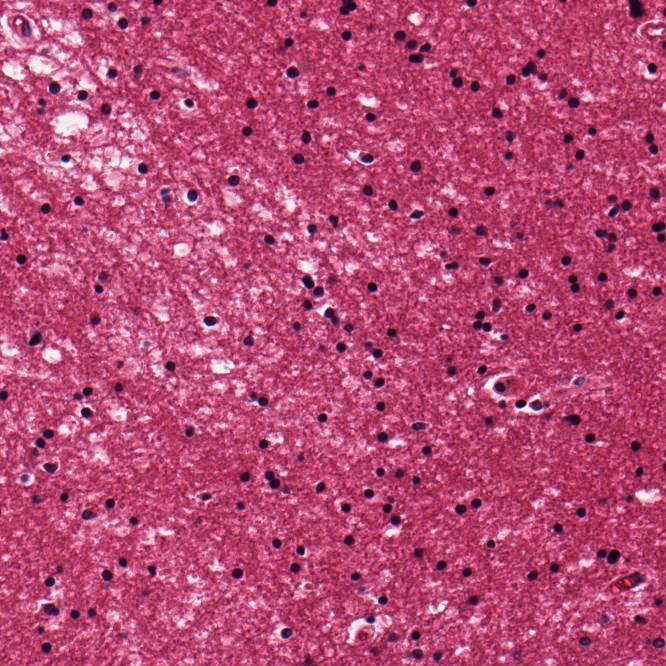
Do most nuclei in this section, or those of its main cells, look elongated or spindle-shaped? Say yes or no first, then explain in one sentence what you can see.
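No. Most nuclei are small, round and densely dark-staining.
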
